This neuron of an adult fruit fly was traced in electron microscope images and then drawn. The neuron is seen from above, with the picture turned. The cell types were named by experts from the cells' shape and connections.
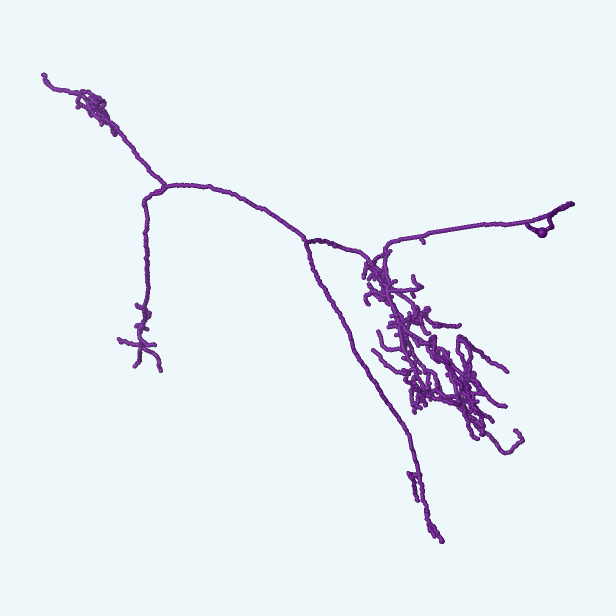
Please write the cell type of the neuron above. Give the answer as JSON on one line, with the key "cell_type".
{"cell_type": "IN18B051"}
